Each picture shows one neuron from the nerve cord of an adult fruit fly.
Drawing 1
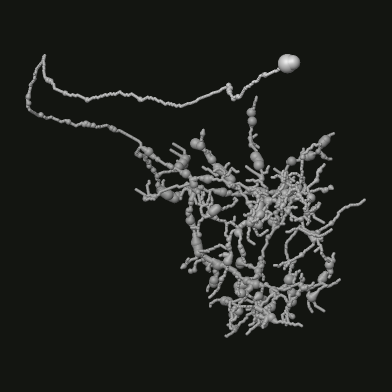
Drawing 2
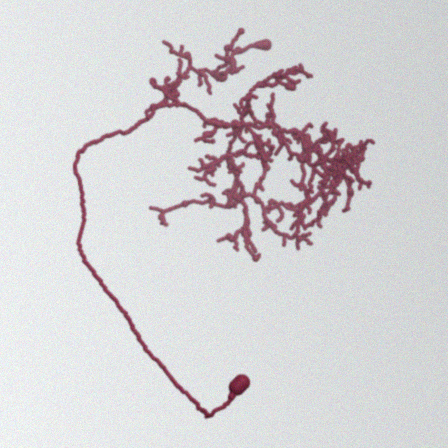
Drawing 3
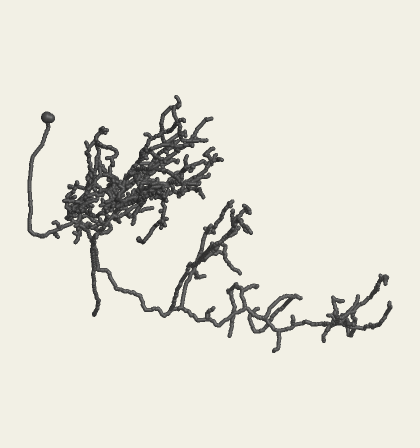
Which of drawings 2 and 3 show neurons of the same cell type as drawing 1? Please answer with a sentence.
Drawing 2 is of the same cell type.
